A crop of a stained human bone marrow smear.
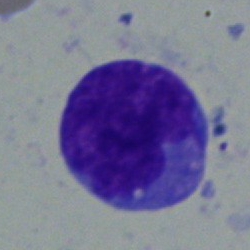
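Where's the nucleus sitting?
Off-centre, toward the upper left, inside a round, smooth outline.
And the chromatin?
Patchy, with darker and lighter purple areas.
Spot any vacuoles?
One small clear one, near the lower edge of the nucleus.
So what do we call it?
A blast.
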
